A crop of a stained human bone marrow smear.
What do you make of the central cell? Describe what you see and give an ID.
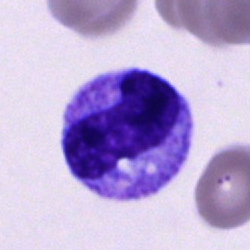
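See how the nucleus is a curved band cutting diagonally across the cell? There's pale lilac-purple cytoplasm on either side of it, at the upper left and lower right, and it holds fine purple granules. Just below the nucleus sit two small clear vacuoles. So this one's a band neutrophil.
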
